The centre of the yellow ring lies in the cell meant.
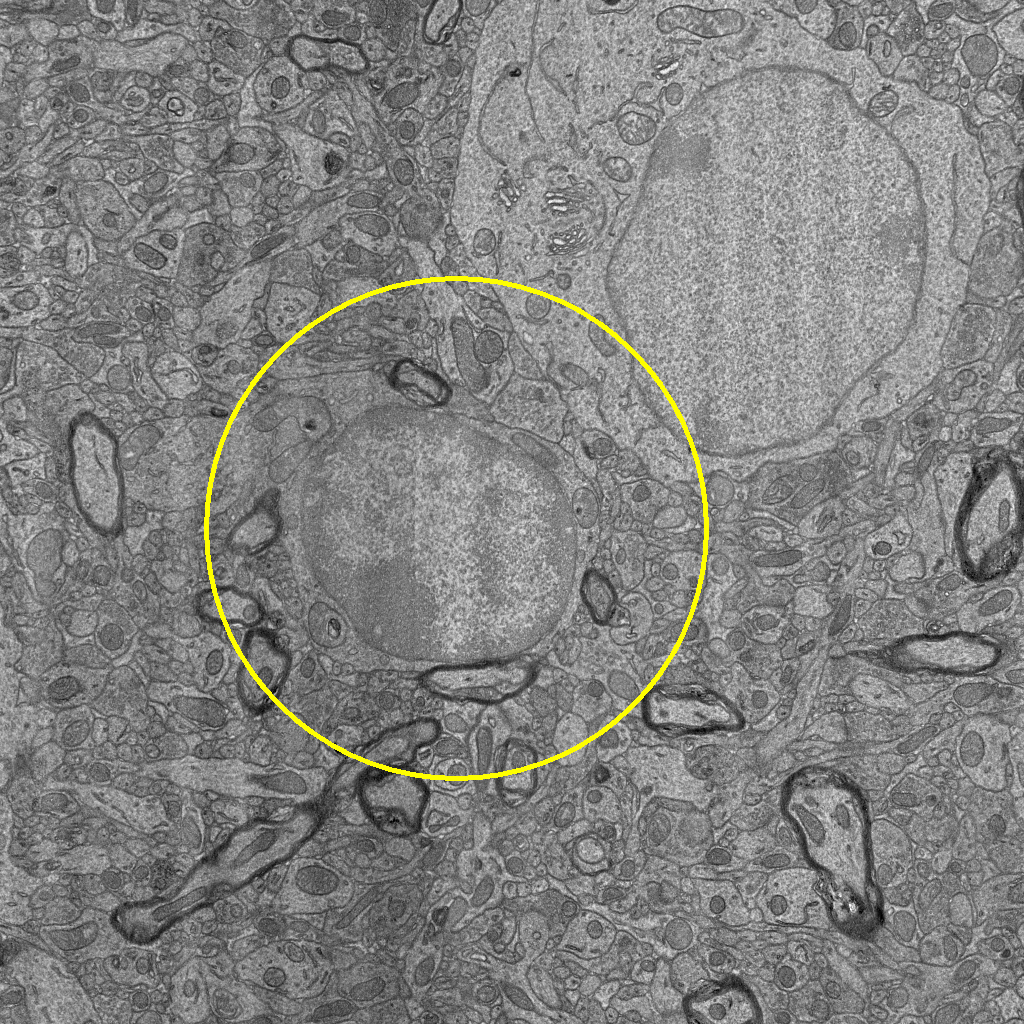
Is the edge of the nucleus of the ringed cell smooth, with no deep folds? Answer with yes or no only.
Yes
